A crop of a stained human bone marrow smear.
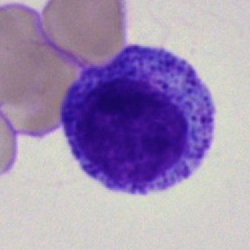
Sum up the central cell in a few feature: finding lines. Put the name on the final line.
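Contour: roughly round.
Chromatin: dark purple, dense in appearance.
Cytoplasm: blue-purple.
Granules: dark purple, scattered through the cytoplasm.
Name: myelocyte.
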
